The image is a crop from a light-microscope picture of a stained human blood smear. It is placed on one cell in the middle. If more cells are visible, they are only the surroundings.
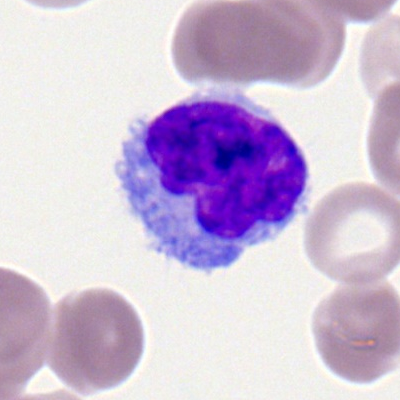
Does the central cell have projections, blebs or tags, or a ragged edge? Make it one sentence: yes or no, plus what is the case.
Yes, the cell's outline is ragged or frayed, or carries projections, blebs or tags.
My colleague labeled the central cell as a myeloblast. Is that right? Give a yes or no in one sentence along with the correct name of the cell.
No, the centre of the crop contains a lymphocyte rather than a myeloblast.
